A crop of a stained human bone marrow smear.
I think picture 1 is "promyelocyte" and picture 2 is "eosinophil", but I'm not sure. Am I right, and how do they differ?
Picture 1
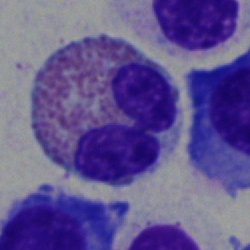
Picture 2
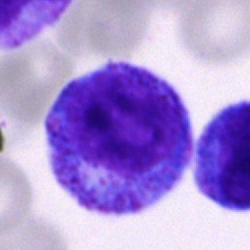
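Eosinophil: picture 1. Promyelocyte: picture 2. Both cells have a round outline; in the eosinophil it is also smooth, whereas the edge of the promyelocyte looks finely bumpy where granules sit at the margin.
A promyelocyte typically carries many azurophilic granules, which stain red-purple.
The promyelocyte stains a deep blue-purple overall.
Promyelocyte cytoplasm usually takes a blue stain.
In the eosinophil, the chromatin is dark purple and condensed, and no nucleoli are visible in the nucleus. Surroundings: cells with deep blue cytoplasm lie close by to the right of and below the eosinophil, while another dark-staining nucleated cell lies close by on the right of the promyelocyte.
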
